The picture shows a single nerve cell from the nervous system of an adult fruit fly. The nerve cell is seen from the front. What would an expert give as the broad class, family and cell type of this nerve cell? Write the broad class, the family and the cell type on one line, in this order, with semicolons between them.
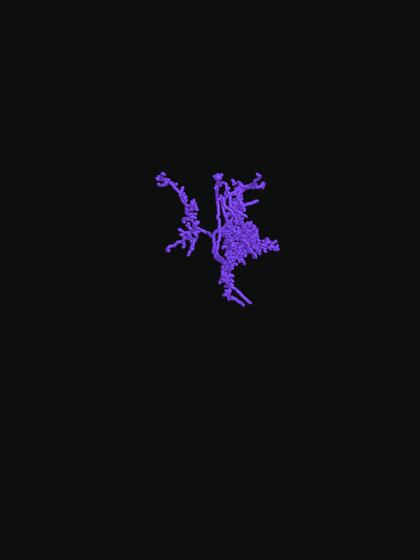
central-brain intrinsic neuron; hemilineage DM1_antero_dorsal; ATL026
